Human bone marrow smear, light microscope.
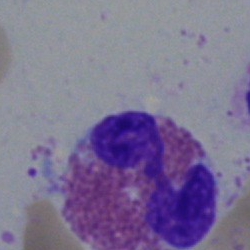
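Eosinophil, the central cell in a stained human bone marrow smear. I notice one nuclear lobe at the upper left and the other at the lower right. The chromatin looks dense and dark purple. The outline seems roughly round. A few loose granules lie scattered just outside the cell on its left side.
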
